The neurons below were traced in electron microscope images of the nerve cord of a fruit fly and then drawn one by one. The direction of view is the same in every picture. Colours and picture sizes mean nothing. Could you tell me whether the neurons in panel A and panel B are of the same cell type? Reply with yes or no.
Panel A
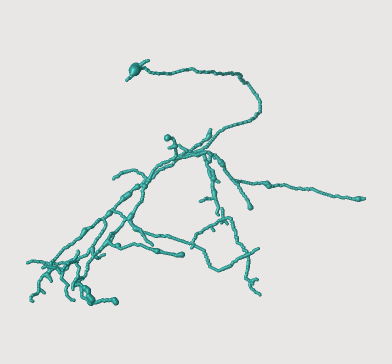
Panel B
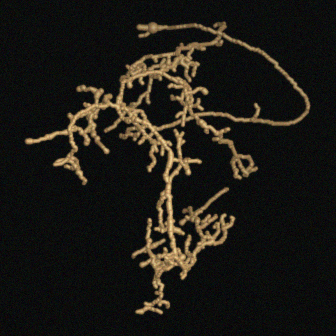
no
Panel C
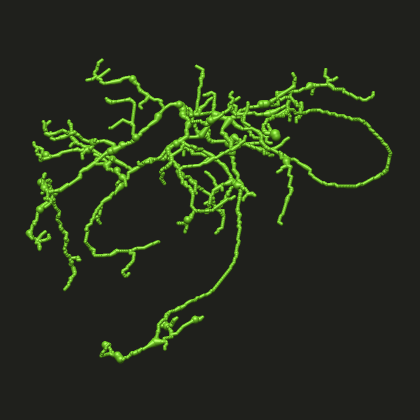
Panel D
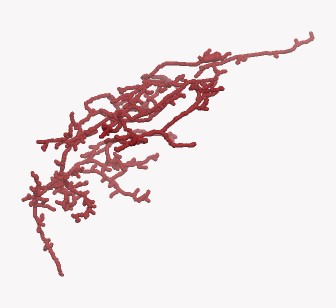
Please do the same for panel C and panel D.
no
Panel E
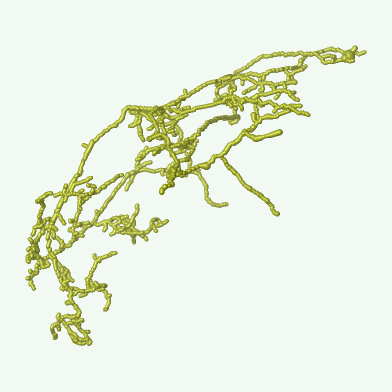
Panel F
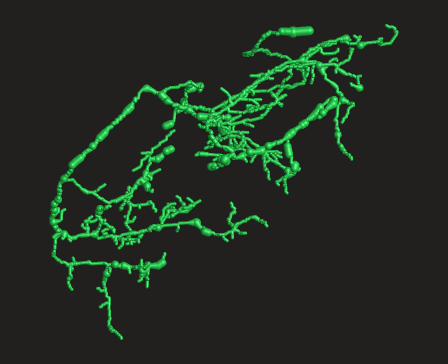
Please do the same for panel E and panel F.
yes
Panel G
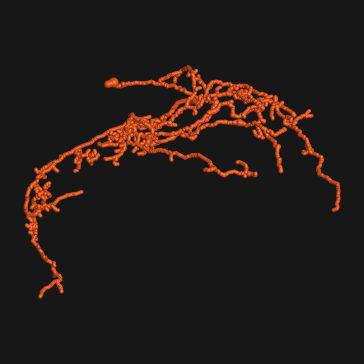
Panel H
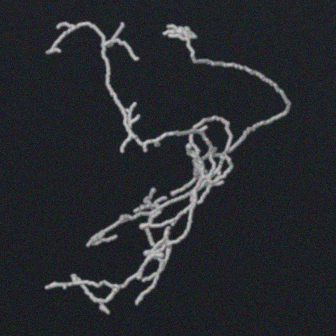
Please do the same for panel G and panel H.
no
